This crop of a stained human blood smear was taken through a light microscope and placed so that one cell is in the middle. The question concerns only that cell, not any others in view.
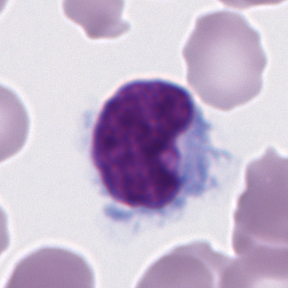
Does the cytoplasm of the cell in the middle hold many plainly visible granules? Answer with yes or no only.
No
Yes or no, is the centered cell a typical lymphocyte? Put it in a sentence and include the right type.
No, the central cell is a hairy cell; it should not be labelled a typical lymphocyte.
